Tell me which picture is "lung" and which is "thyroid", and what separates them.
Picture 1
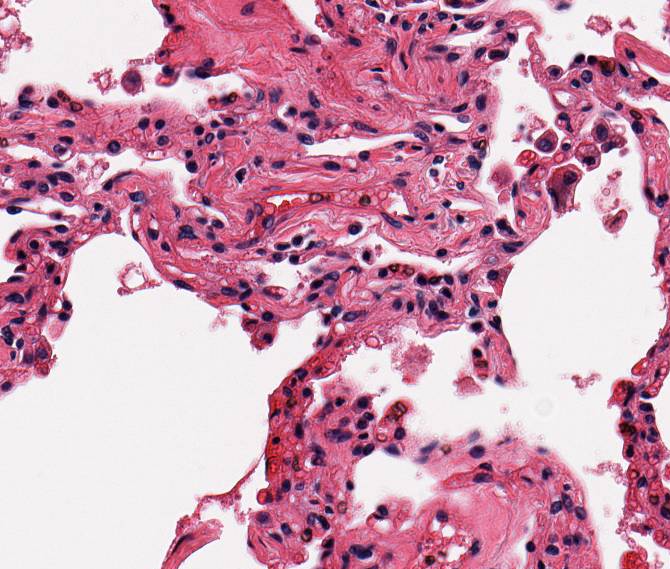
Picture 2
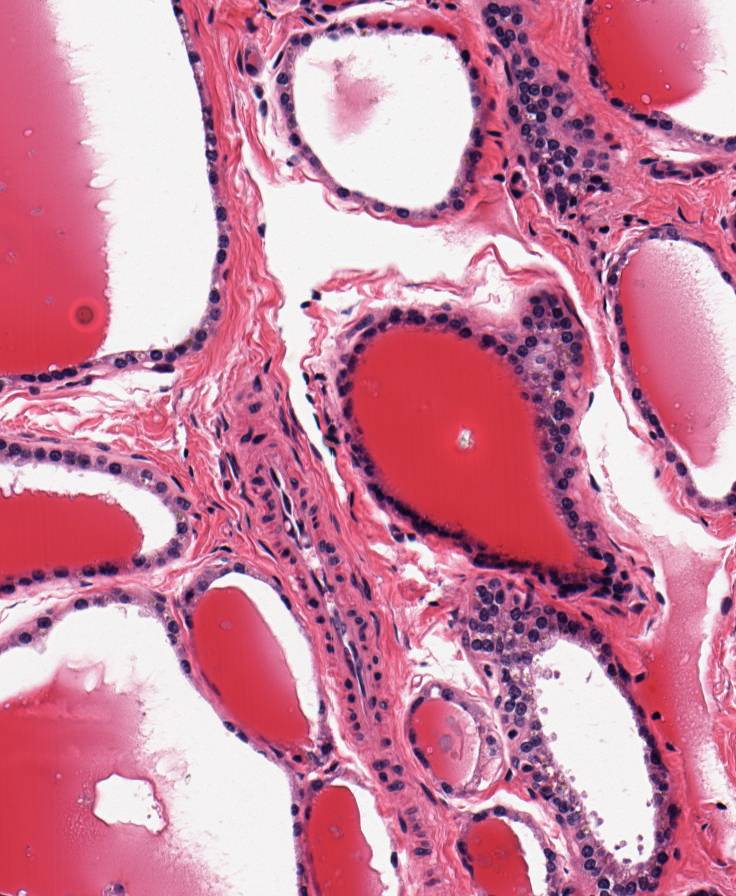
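What I have here is lung in picture 1 and thyroid in picture 2. In picture 1, large empty white spaces lie between irregular branching pink bands; in picture 2, most spaces hold homogeneous deep pink material.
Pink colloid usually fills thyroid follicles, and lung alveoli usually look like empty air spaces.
Each thyroid space is lined by a single layer of flattened to low cuboidal cells with dark rounded nuclei.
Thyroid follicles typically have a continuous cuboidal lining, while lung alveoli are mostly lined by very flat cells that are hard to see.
In the lung bands I see mostly small, dark, oval to spindle-shaped nuclei, and cells with coarse golden-brown granular pigment lie along the band edges, most numerous on the right and lower parts. The thyroid stroma is pink fibrous collagen with spindle-shaped nuclei, running roughly top to bottom through the centre.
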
